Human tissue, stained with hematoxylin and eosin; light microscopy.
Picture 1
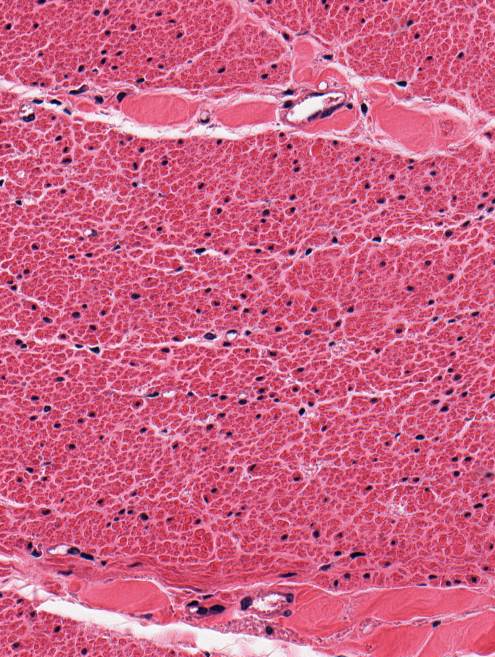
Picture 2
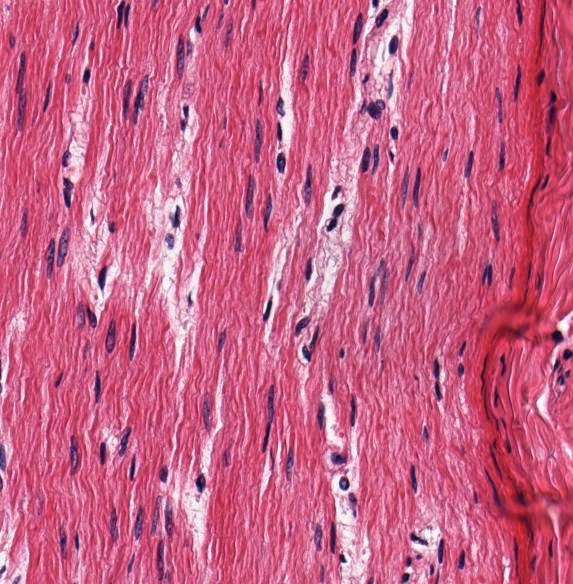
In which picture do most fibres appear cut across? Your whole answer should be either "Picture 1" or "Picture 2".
Picture 1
